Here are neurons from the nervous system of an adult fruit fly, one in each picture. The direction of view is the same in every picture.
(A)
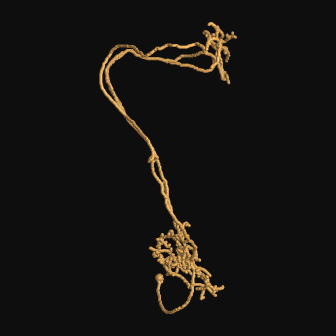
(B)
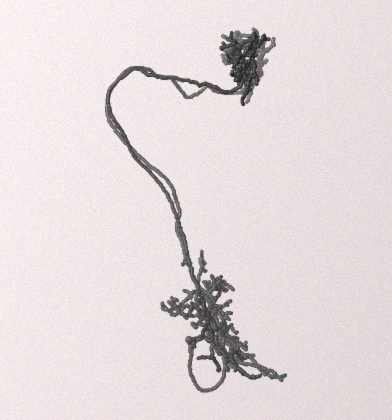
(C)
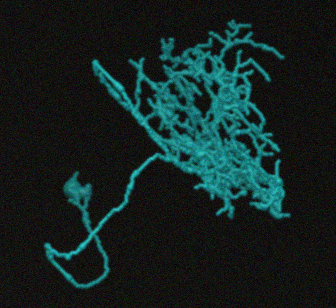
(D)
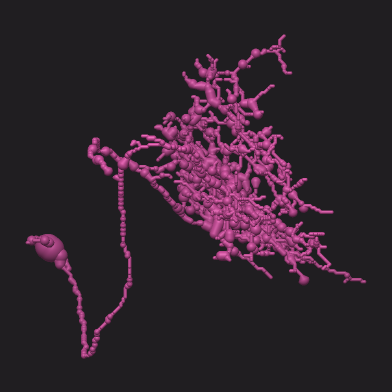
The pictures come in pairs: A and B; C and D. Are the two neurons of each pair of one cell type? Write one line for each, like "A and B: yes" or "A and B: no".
A and B: no
C and D: yes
